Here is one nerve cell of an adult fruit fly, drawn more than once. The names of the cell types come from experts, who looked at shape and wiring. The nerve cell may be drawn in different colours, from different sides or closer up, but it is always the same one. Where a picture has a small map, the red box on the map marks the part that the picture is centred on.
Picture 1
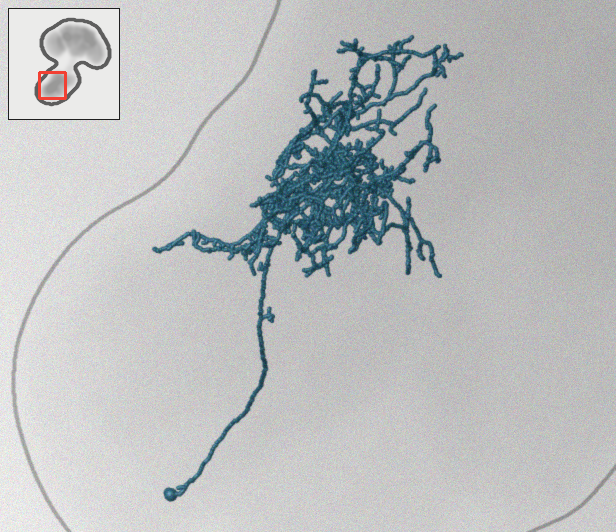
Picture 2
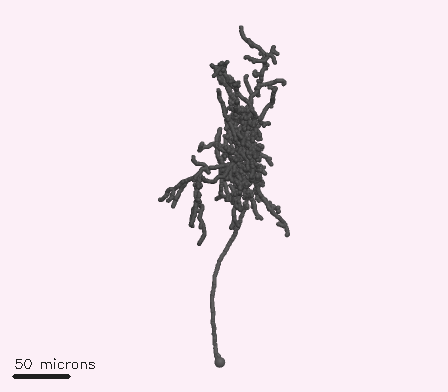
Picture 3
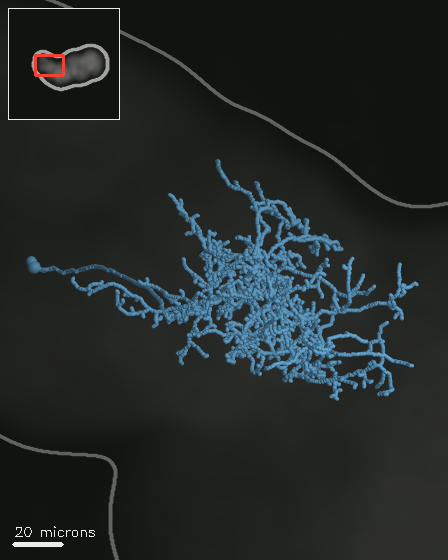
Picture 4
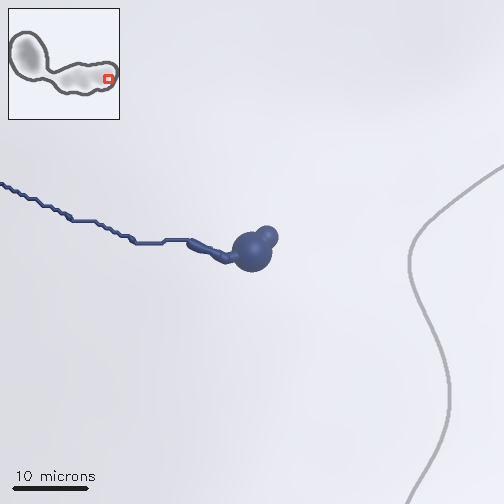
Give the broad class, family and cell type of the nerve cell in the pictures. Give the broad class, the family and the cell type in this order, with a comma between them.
nerve-cord intrinsic neuron, hemilineage 06A, IN06A020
